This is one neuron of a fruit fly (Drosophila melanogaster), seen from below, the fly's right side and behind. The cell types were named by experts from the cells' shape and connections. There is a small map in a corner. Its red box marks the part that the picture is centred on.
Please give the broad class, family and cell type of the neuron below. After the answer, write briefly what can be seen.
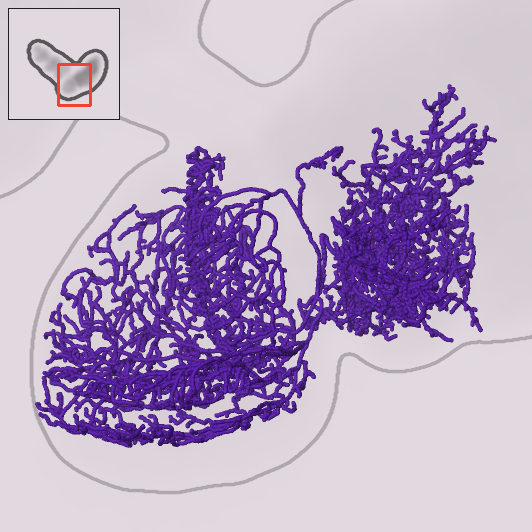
It is a visual centrifugal neuron. Its family is MeVC. It is of cell type MeVC25. More than a hundred branch ends can be seen. In this view it is wider than it is tall.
